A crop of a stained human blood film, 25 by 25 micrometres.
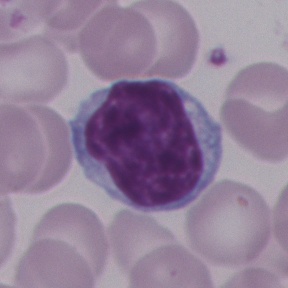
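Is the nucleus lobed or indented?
Neither: it is a rounded, unlobed mass without deep indentation.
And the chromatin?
Coarse dark purple clumps, with paler streaks running between them.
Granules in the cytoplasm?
No distinct ones are seen.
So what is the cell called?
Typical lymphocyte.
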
